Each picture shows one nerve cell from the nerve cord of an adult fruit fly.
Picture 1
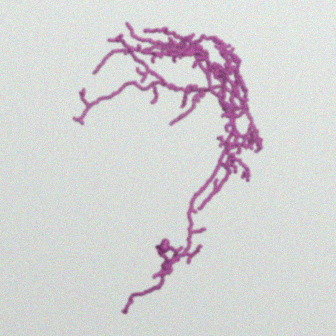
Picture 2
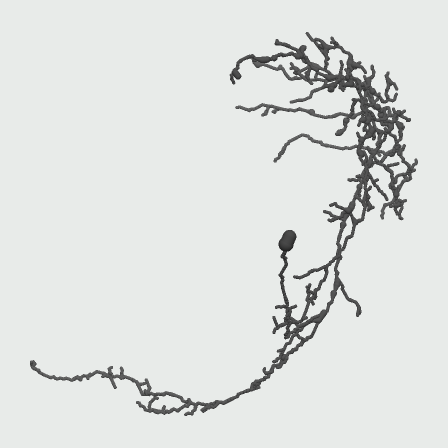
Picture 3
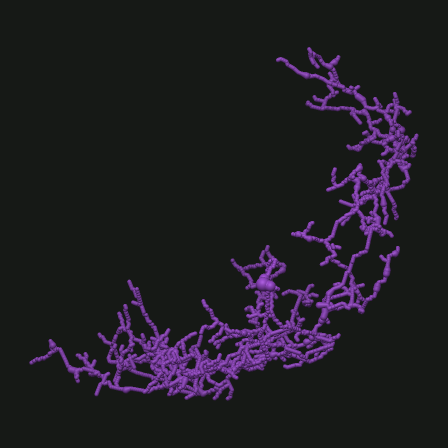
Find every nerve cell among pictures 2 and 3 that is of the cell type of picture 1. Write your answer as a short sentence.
Picture 2 is of the same cell type.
